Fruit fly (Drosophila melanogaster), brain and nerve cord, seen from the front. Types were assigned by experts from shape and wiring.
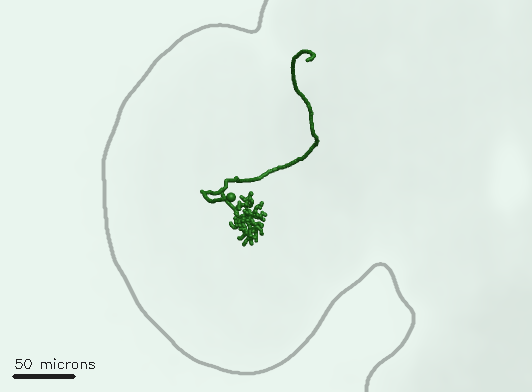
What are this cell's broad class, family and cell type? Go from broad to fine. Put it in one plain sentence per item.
A visual projection neuron of the MeTu family, type MeTu1.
